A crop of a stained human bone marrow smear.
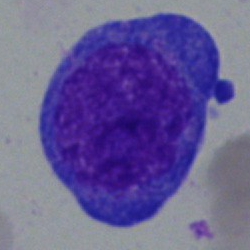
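Blast. The outline, I note, is oval, its edges gently bulging and slightly irregular. From the right edge a small round dark-blue bleb protrudes. The rim of cytoplasm is widest at the upper right, and no granules are visible in it.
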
